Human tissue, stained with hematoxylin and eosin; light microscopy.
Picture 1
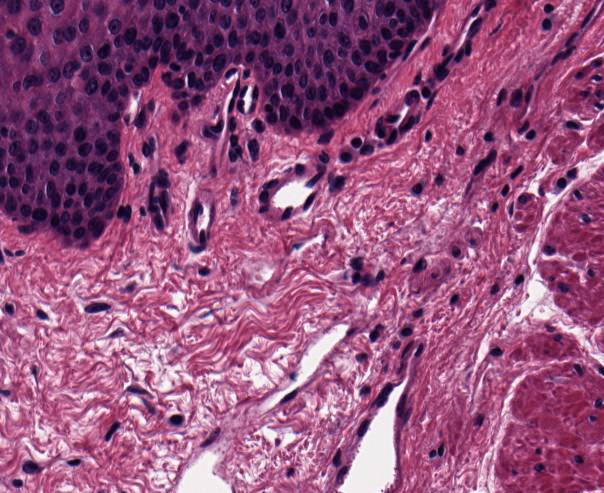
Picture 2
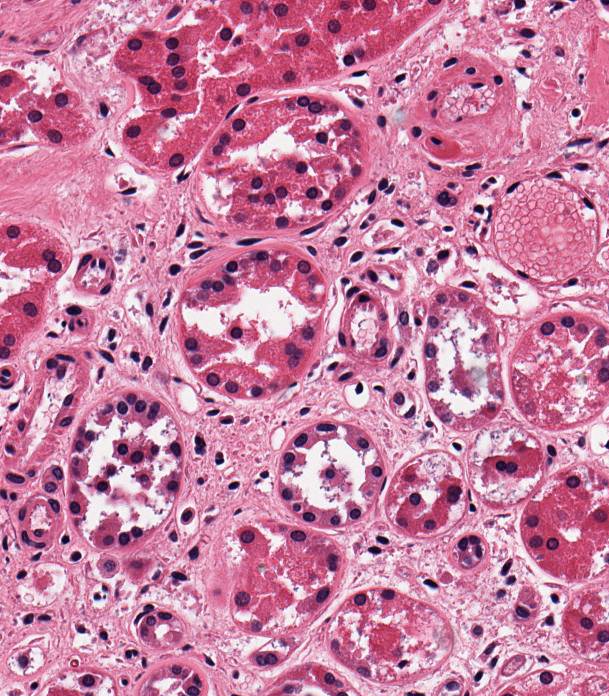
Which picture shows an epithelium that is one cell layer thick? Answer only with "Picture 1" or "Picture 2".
Picture 2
